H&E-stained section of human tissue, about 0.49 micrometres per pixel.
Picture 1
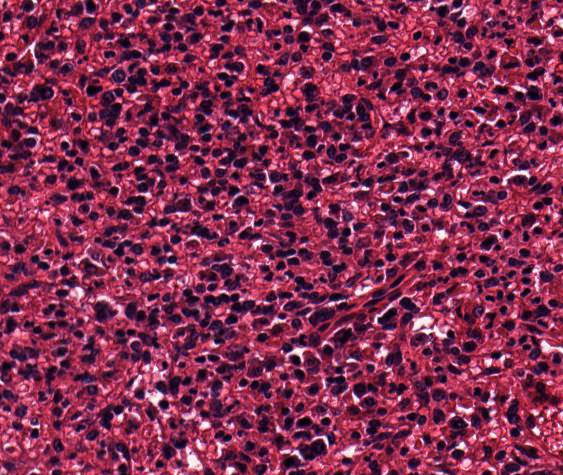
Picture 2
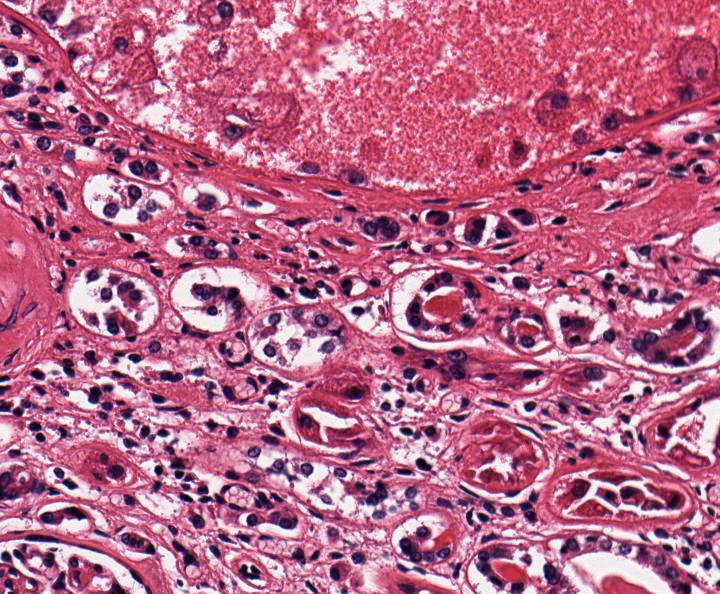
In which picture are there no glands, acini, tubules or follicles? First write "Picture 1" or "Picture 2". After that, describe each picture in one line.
Picture 1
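Picture 1: No glands, tubules or lumens are present anywhere in the field.
Picture 2: The middle and lower field hold many round to oval tubules lined by a single layer of cuboidal epithelium.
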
